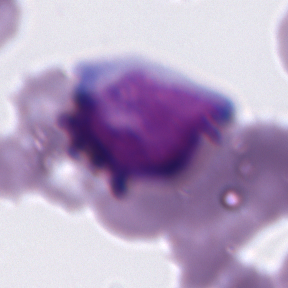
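Myeloblast, central cell. Its irregular outline bears short dark projections along the lower and left edges. The nucleus fills most of the cell, its purple-magenta chromatin uneven and crossed by paler streaks through the middle. A thin blue rim of cytoplasm shows mainly along the top edge.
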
